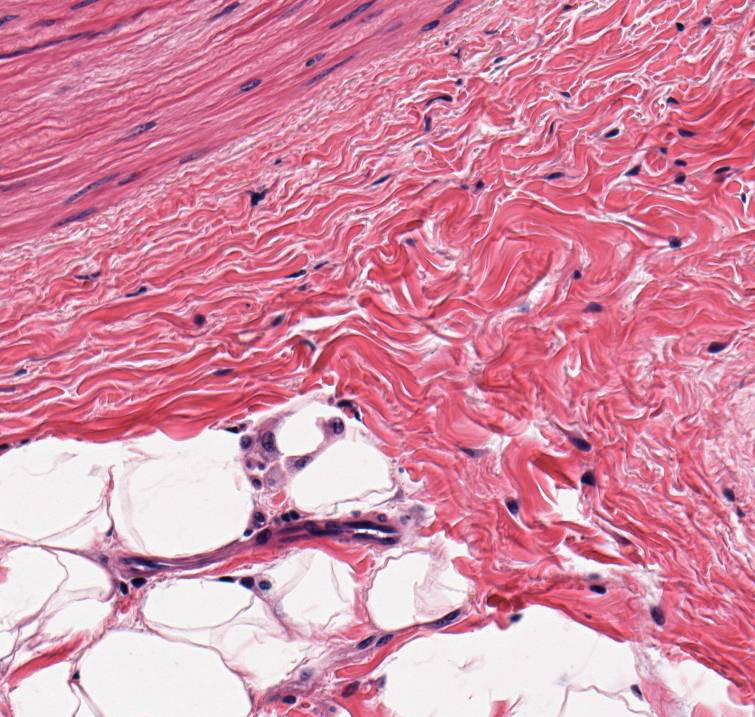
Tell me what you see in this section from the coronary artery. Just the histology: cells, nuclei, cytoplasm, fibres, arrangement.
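Looking across, pink fibrous tissue fills the upper and right parts, and fat the lower left. In the top-left band the nuclei are elongated and lie parallel to the fibres. Below that band, through the middle and right, the collagen bundles look wavy and loosely interwoven. Small dark nuclei are sparse among those wavy bundles.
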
